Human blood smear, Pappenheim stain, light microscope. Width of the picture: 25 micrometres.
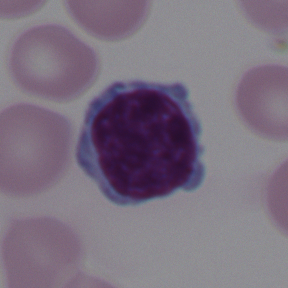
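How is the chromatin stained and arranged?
It is dense, dark purple and coarsely clumped.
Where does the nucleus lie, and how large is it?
Round and about 10 micrometres across, it sits off-centre and fills about 70% of the cell's area, so the thin pale blue rim of cytoplasm is widest on the left.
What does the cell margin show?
Several small rounded bulges, most evident on the right side.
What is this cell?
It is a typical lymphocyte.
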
